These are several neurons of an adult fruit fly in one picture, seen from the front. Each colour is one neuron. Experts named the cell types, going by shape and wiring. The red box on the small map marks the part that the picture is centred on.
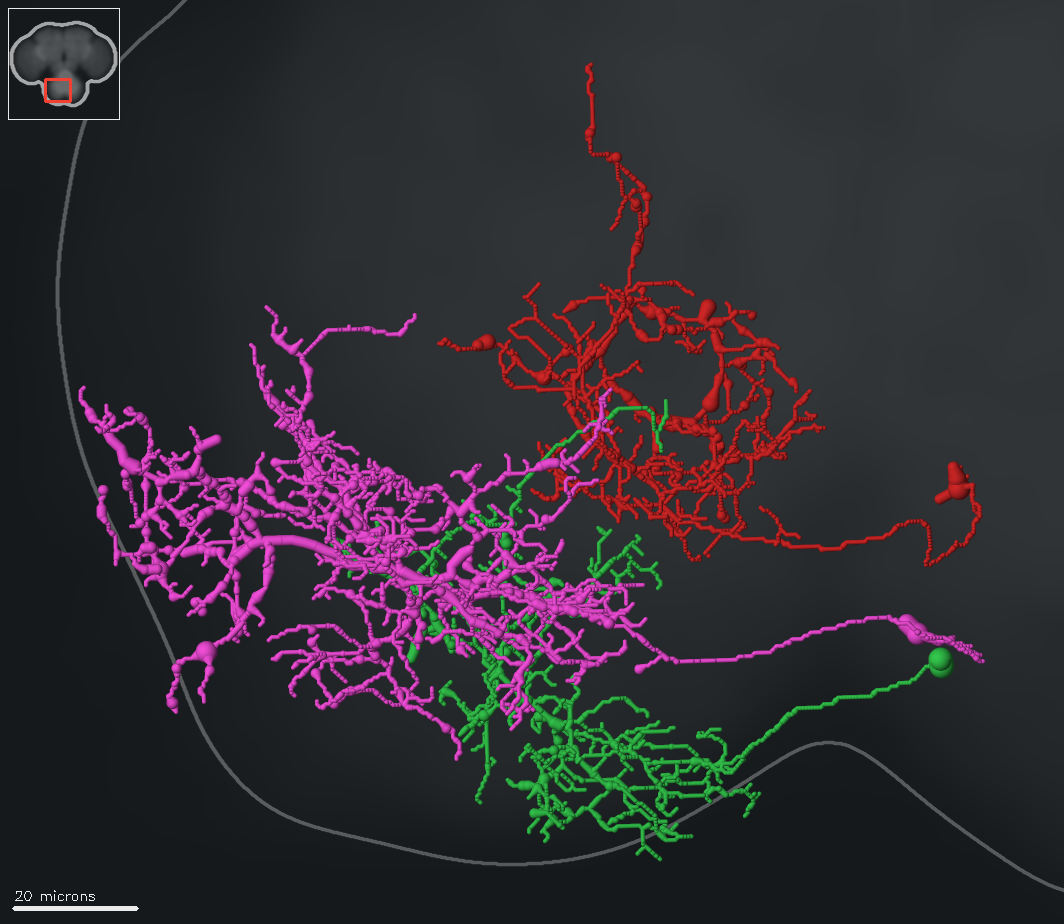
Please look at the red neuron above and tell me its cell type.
IN13B044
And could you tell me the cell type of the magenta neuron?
IN13B018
